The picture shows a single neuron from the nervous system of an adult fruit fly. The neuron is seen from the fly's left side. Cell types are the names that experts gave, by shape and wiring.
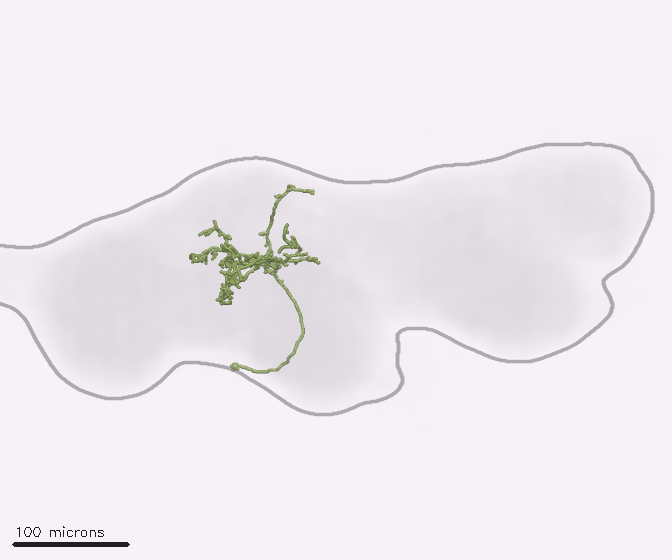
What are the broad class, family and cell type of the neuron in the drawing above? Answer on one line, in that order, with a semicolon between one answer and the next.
nerve-cord intrinsic neuron; hemilineage 06B; IN06B071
